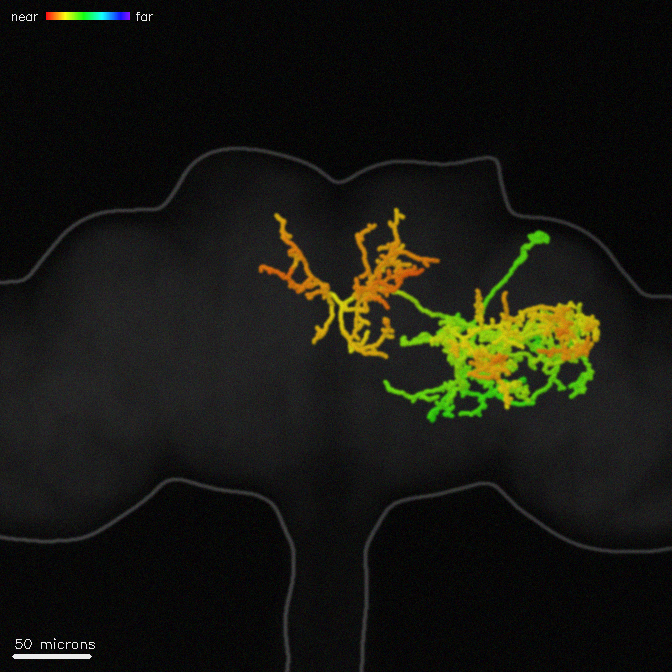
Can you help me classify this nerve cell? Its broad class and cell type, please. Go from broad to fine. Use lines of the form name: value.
broad class: central-brain intrinsic neuron
cell type: SMP159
